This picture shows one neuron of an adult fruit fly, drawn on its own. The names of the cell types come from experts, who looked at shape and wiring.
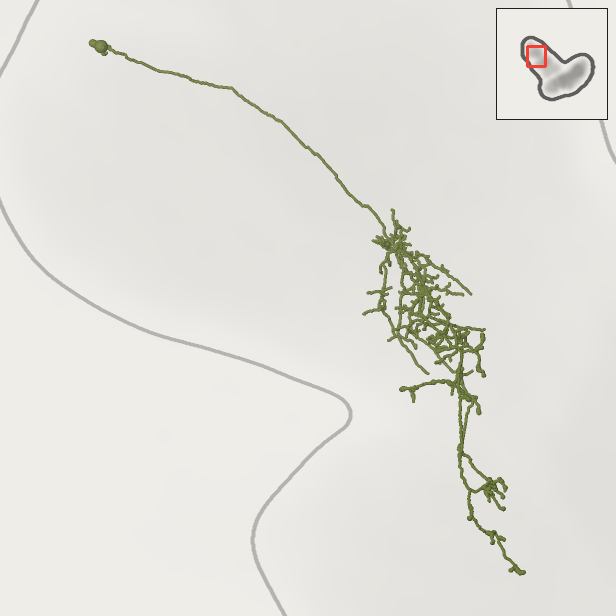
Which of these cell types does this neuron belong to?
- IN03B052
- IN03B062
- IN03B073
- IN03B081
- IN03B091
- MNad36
IN03B062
